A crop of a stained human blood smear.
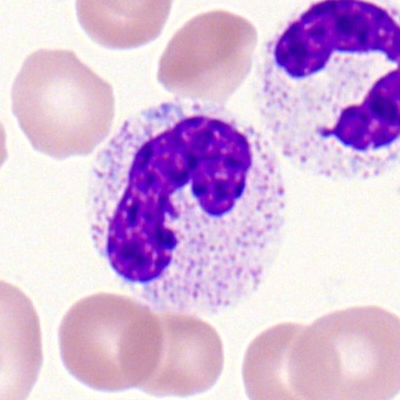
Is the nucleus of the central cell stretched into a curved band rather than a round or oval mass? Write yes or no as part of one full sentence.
Yes, the nucleus of this cell is drawn out into a curved band without separate lobes.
